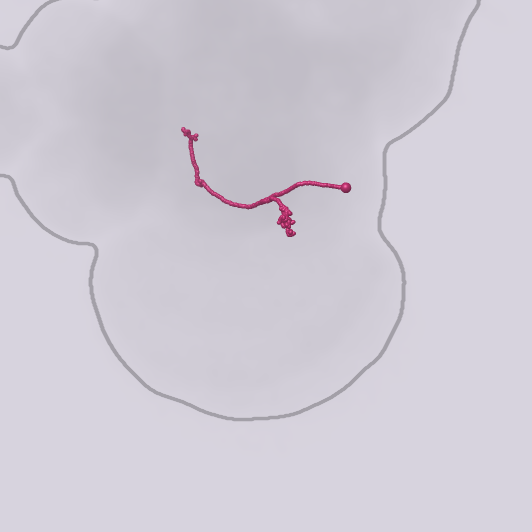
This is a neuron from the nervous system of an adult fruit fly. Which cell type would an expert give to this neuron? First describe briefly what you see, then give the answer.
As drawn here it is wider than it is tall. It is a visual projection neuron. It is of cell type LC30.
